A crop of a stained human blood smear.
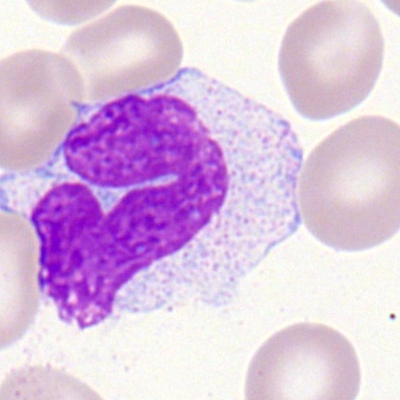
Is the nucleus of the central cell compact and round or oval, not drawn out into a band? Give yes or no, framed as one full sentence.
No, the shape of the nucleus is a curved band without separate lobes.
